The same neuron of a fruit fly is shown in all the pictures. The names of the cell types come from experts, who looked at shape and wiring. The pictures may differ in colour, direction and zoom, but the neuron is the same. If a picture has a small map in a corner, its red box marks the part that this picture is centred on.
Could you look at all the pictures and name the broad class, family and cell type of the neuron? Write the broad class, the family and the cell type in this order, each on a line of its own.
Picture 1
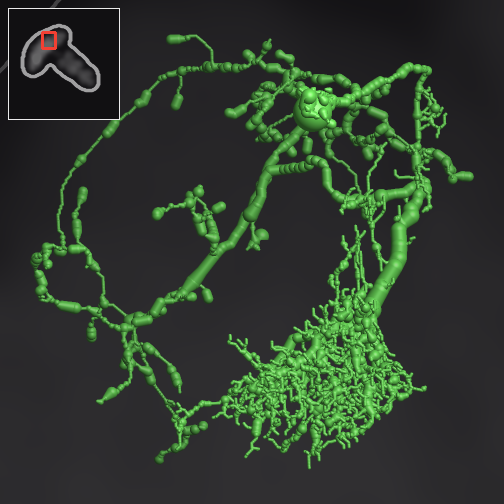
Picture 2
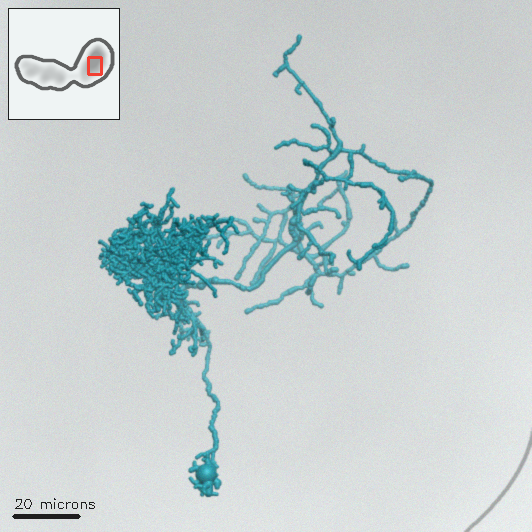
central-brain intrinsic neuron
hemilineage VLPl&p1_lateral
PVLP069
